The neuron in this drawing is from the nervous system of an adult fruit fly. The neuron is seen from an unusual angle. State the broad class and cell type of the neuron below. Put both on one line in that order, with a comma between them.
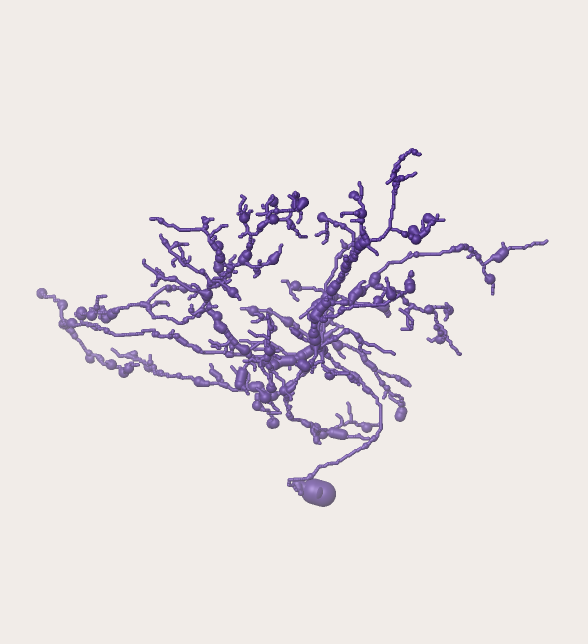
central-brain intrinsic neuron, GNG216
